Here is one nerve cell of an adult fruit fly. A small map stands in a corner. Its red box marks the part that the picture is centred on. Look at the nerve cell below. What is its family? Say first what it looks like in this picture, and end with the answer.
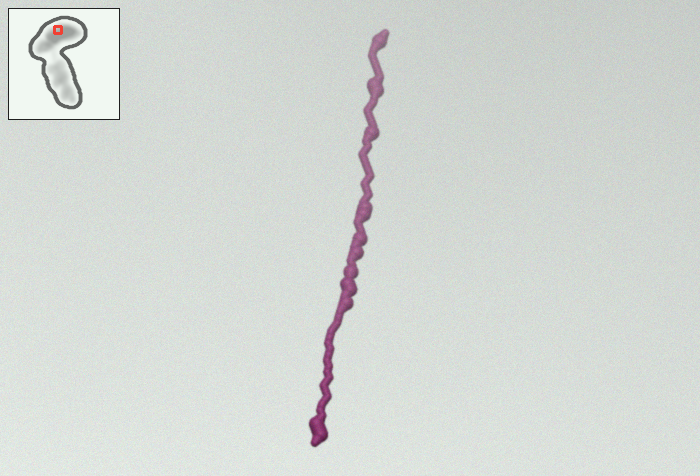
It is in the brain and does not reach the nerve cord. No cell body is drawn. There are a dozen or fewer branch ends. This is a sensory neuron entering the brain. Its family is called class mechanosensory.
